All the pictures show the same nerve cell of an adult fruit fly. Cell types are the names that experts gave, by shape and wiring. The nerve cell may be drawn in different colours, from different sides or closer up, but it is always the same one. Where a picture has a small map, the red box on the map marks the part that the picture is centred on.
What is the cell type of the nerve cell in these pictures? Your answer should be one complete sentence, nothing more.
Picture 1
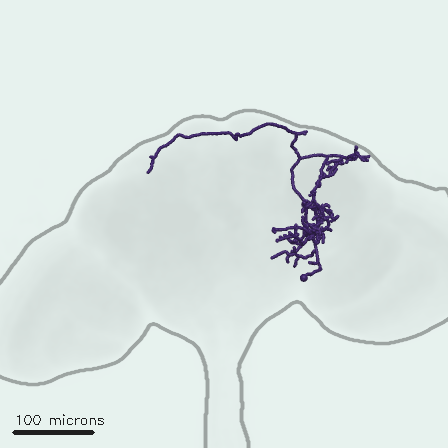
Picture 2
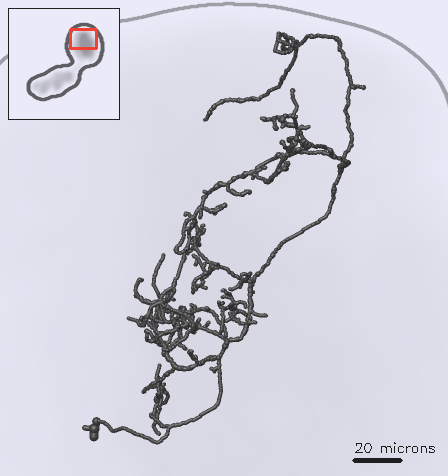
As a matter of cell type, the nerve cell is CL258.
